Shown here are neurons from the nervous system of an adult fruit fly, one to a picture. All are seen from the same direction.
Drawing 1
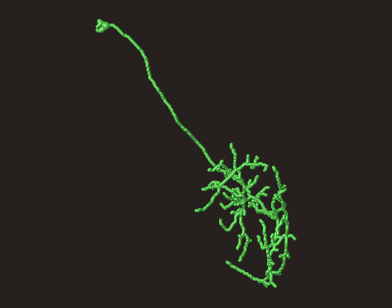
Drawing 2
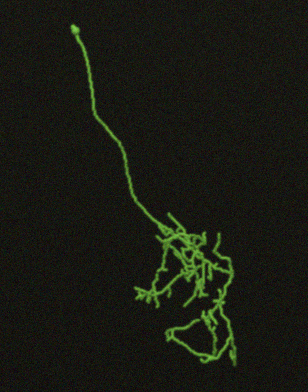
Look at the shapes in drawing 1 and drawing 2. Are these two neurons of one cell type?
yes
